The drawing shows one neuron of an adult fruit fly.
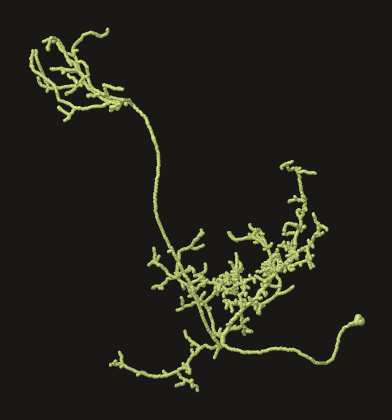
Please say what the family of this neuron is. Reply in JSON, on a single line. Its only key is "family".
{"family": "hemilineage VLPl&p1_posterior"}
